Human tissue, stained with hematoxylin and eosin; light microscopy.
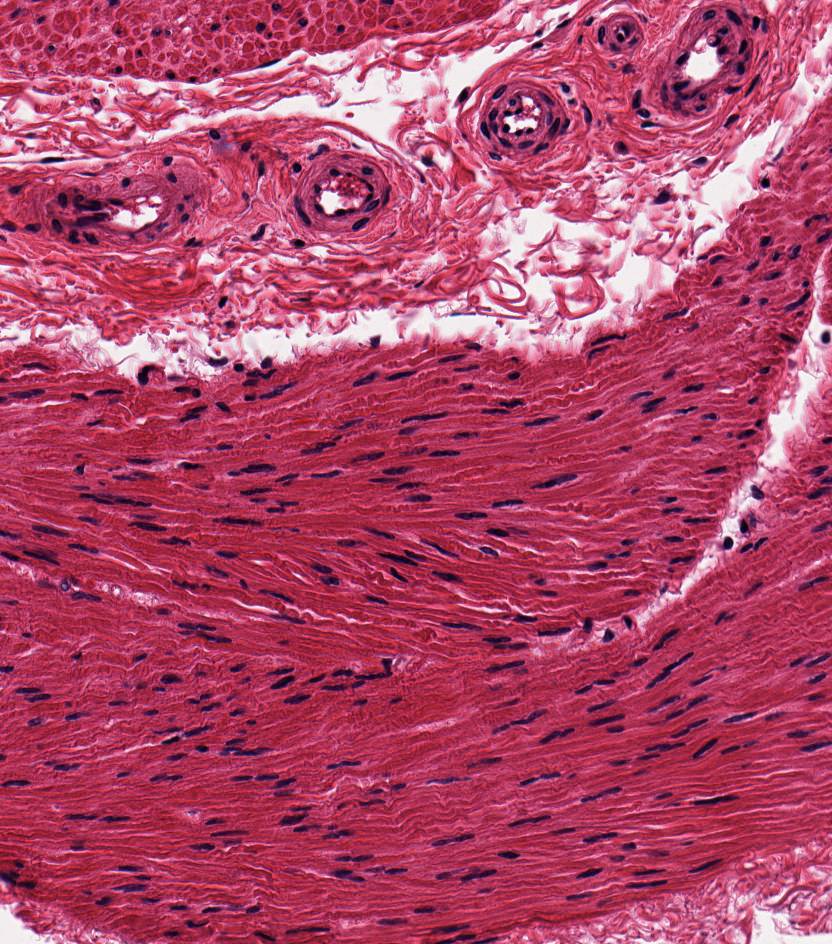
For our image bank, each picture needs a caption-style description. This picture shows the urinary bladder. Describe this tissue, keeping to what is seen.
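Smooth muscle occupies the lower two-thirds of the field; loose connective tissue runs along the top. Muscle cells in long parallel bundles, running roughly horizontally. Nuclei dark, elongated, cigar-shaped. Cytoplasm pink, no visible cross-striations.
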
